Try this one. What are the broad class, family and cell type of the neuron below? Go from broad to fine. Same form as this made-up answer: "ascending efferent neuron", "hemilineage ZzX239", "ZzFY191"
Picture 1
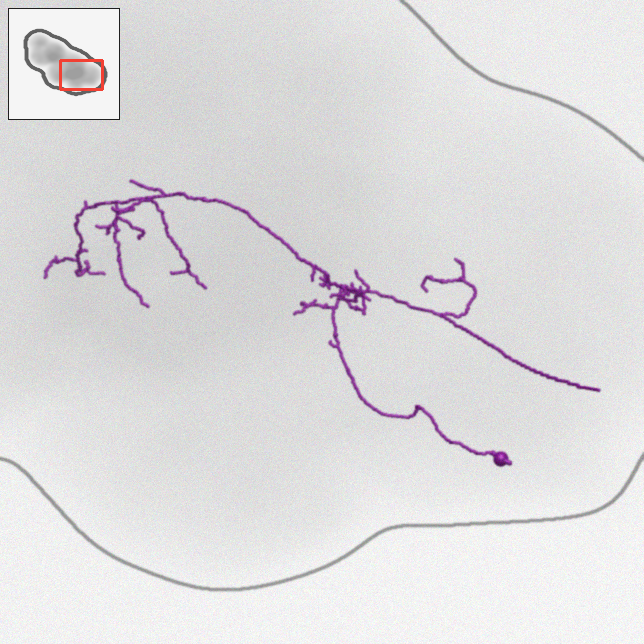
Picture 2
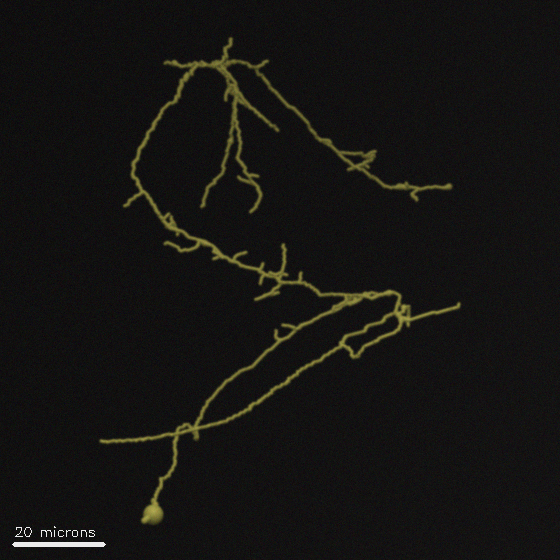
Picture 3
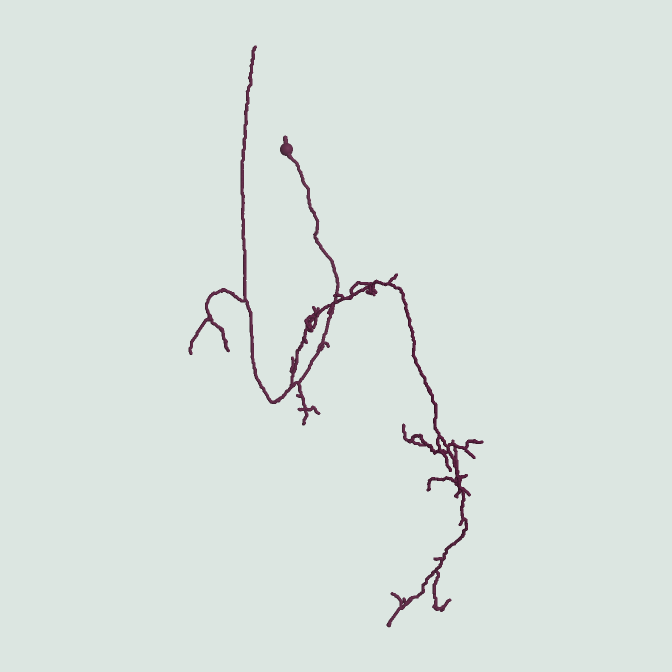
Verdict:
"ascending neuron", "hemilineage 08B", "AN08B111"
